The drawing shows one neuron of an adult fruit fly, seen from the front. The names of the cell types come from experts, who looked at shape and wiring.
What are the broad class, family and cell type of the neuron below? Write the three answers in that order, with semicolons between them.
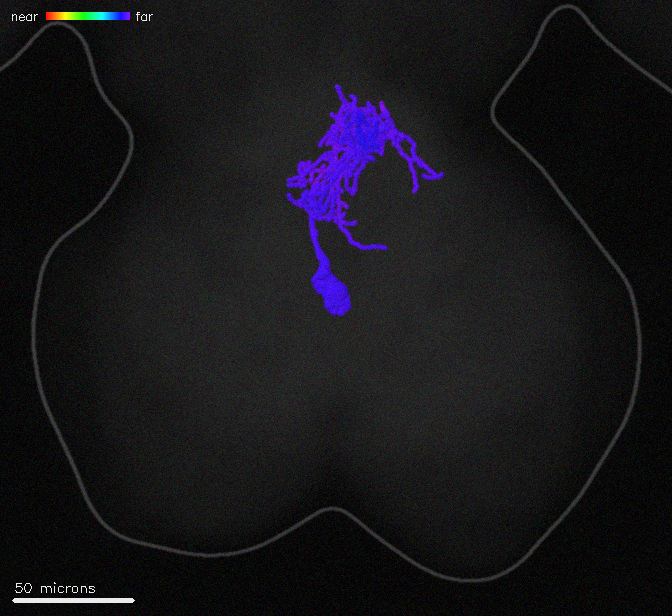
efferent neuron of the nerve cord; hemilineage 00B; EN00B027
